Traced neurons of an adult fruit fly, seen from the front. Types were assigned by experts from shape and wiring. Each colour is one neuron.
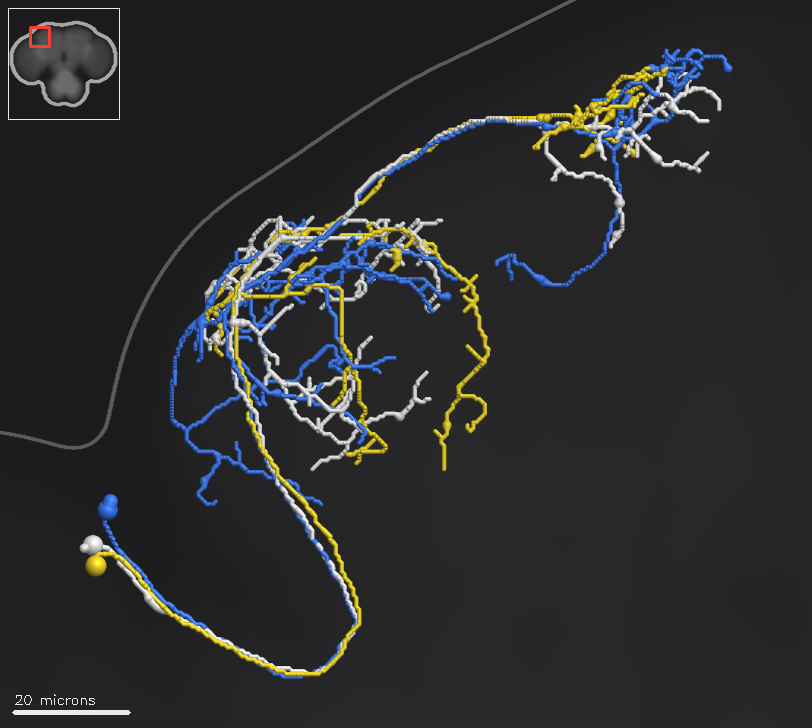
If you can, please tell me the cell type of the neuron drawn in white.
LHAV5a2_d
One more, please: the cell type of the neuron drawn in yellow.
LHAV5a2_a3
